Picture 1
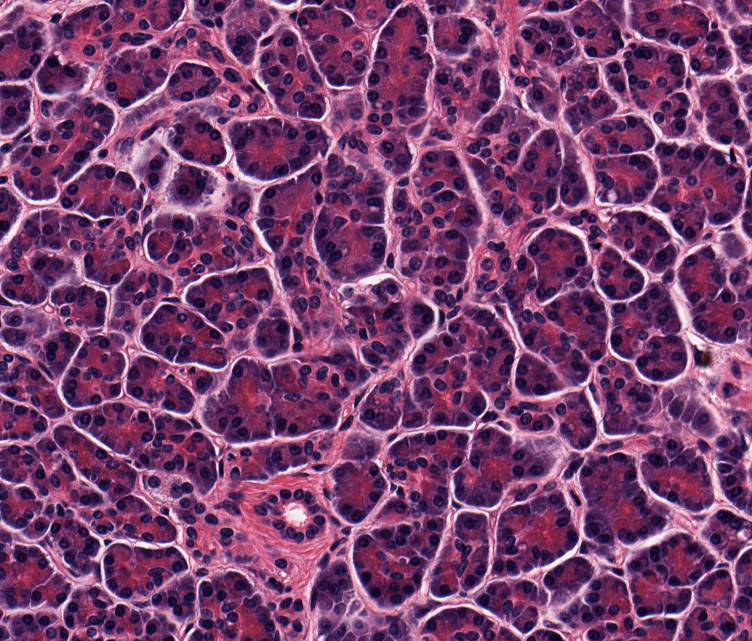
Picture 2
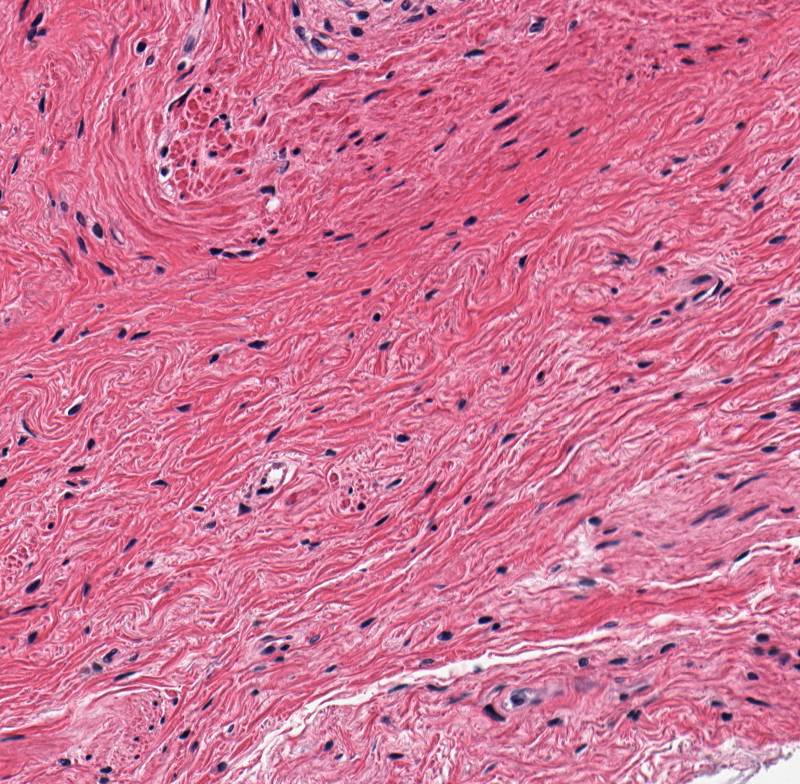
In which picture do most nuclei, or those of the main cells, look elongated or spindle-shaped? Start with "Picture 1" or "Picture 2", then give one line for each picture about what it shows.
Picture 2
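Picture 1: The acinar nuclei are small, round and fairly uniform in size.
Picture 2: The scattered nuclei are dark, small and elongated, lying along the fibres.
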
